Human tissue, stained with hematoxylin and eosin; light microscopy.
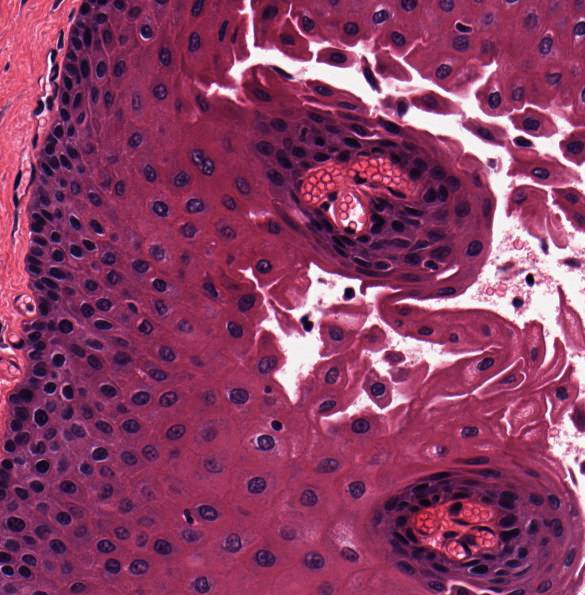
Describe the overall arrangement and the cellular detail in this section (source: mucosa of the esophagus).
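Cells toward centre and right are larger: abundant pink cytoplasm, round to oval nuclei. Two connective tissue cores lie within the epithelium, upper centre and lower right, their capillaries packed with red blood cells. Free red blood cells scatter through the open space at middle right.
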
